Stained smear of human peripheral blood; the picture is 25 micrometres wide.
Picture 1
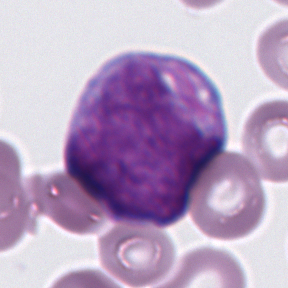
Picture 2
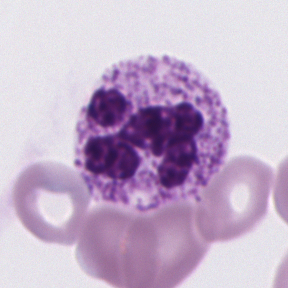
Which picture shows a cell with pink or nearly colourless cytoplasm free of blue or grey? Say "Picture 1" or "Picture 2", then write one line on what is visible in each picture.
Picture 2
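Picture 1: The thin rim at the cell edge is deep blue.
Picture 2: The cytoplasm is pale pink between the granules.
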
